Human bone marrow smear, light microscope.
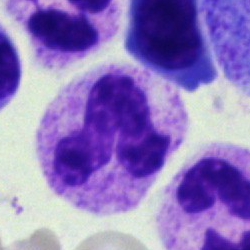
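Segmented neutrophil, the one sitting mid-field in this marrow smear. Round, smooth outline, dark purple coarsely clumped chromatin, and plenty of pale pinkish-lilac cytoplasm with fine pinkish-purple granules scattered throughout.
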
